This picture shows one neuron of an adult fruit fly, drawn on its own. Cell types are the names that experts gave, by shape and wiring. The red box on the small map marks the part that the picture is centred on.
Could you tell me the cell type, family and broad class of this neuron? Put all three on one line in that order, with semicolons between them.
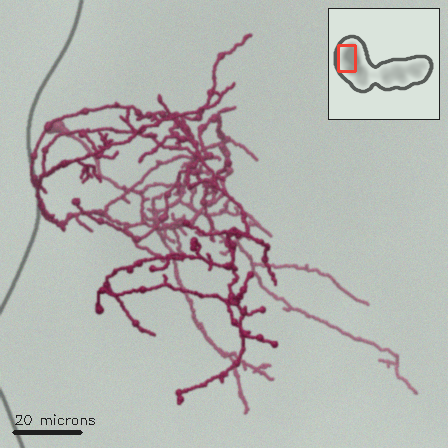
CRE066; hemilineage CREl1; central-brain intrinsic neuron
